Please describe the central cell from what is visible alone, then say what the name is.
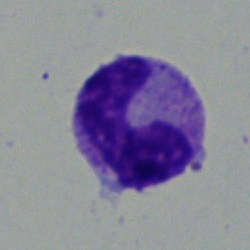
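Start with the nucleus: it's curved, wrapping around a paler area at the upper right of the cell, and it fills the left and lower parts. Now notice the chromatin, dark purple and clumped. The cytoplasm is a pale lilac-grey. Put together, this is a band neutrophil.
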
